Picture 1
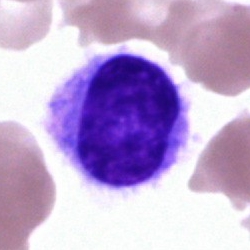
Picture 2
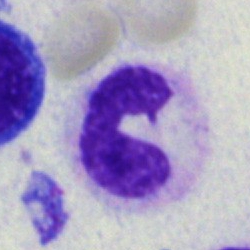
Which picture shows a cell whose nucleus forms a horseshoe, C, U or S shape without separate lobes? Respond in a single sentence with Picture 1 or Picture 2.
In picture 2, the nucleus of the cell is drawn out into a curved band without separate lobes.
